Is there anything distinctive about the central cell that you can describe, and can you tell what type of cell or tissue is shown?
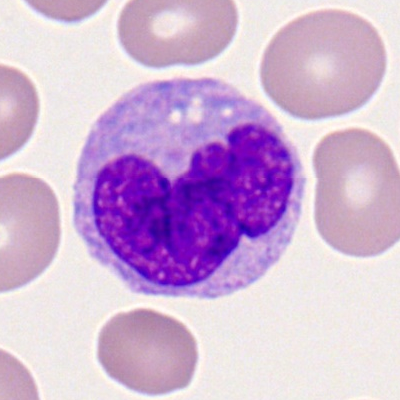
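A smooth, round outline bounds the cell, with no surface projections. The nucleus lies in the lower part of the cell and is folded, with a notch in its upper edge. The cytoplasm is pale grey-blue. Answer: monocyte.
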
